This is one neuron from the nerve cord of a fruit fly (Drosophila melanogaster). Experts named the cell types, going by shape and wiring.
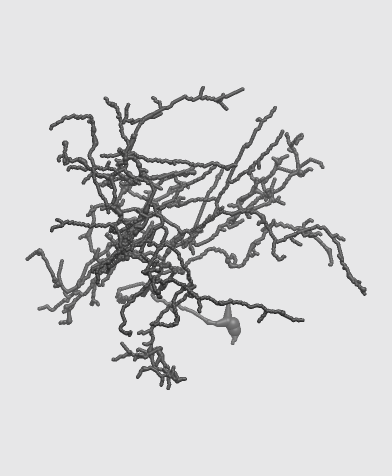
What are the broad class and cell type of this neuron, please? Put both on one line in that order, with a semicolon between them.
nerve-cord intrinsic neuron; INXXX340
